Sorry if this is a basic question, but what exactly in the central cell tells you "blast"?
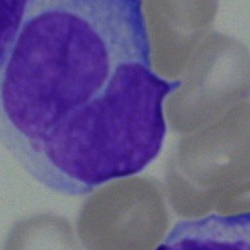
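Looking at the chromatin first, it is fairly fine and evenly purple, with no coarse dark clumps. In the cytoplasm I can make out no distinct granules, and no clear vacuoles either. The picture is slightly blurred, though, so fine nuclear detail comes across soft. With that in mind, this is a blast.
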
